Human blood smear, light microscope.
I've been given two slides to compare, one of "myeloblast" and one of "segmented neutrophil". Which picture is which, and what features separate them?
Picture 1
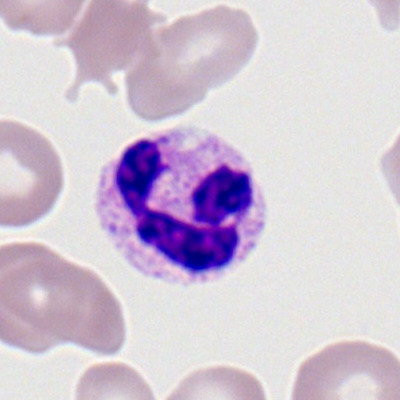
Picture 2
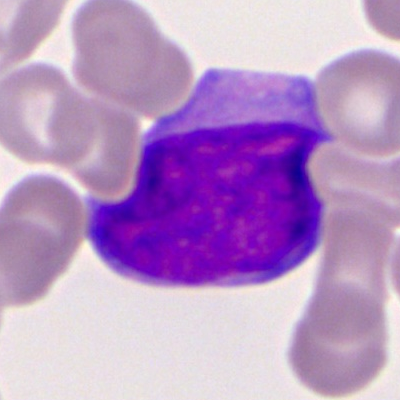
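In the first picture you have a segmented neutrophil, and in the second a myeloblast. Start with the nucleus: the segmented neutrophil's is divided into separate lobes joined by narrow links, whereas the myeloblast's is a single unlobed mass that fills most of the cell.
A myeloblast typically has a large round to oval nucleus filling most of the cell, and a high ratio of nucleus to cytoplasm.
Now look at the cytoplasm: plentiful and pale pinkish-lilac in the segmented neutrophil, with fine, small lilac granules scattered through it, but only a small share of pale lilac-blue in the myeloblast.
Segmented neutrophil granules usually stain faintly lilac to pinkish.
The outlines differ as well: round and smooth for the segmented neutrophil, angular for the myeloblast, with straight edges where red cells press against it. Notice, too, that the segmented neutrophil shows no nucleoli.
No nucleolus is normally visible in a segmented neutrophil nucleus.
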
